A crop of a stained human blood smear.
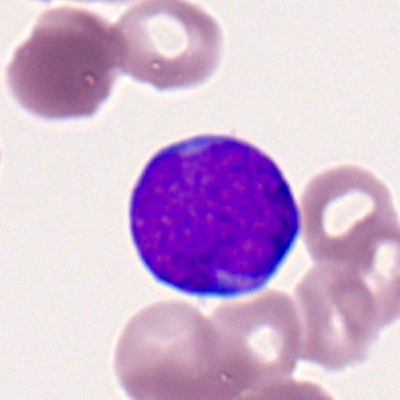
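Myeloblast, the cell in the middle: a round, smooth outline with no projections. In this myeloblast the chromatin is finely stippled and evenly spread, without large dark clumps. Its cytoplasm is only a very thin deep blue rim, seen mainly at the top and bottom edges.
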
